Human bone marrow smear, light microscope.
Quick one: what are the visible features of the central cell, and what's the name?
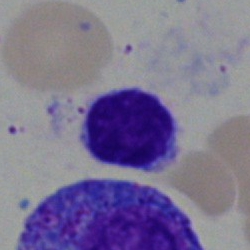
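The outline is roughly round. The nucleus occupies nearly the whole cell, leaving only a very thin rim of cytoplasm. Chromatin: dark purple and densely clumped. The cytoplasmic rim is pale bluish and is seen best at the lower right edge. It is a lymphocyte.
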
